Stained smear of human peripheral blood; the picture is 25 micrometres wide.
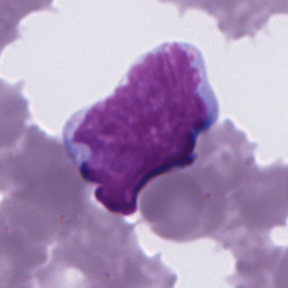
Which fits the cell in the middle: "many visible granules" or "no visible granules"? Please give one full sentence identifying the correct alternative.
In the cytoplasm of this cell, no granules are visible.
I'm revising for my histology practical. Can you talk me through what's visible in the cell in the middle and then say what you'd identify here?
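This cell comes to about 16 by 12 micrometres, and the nucleus takes up about 80% of its area. That nucleus is one unlobed mass following the cell's shape, with finely textured chromatin, pale streaks and no coarse dark clumps. The pale blue cytoplasm is just a thin rim, widest at the upper right. So this one's a myeloblast.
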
